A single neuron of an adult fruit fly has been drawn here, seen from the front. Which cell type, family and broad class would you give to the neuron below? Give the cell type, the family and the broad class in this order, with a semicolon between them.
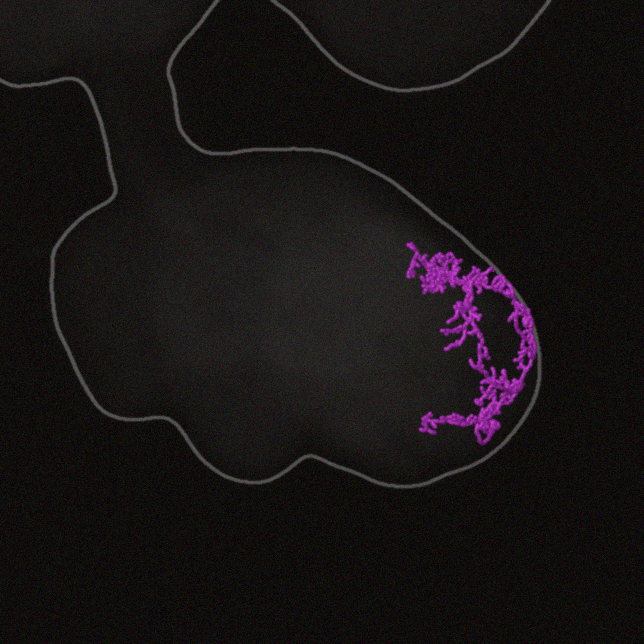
IN13A038; hemilineage 13A; nerve-cord intrinsic neuron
